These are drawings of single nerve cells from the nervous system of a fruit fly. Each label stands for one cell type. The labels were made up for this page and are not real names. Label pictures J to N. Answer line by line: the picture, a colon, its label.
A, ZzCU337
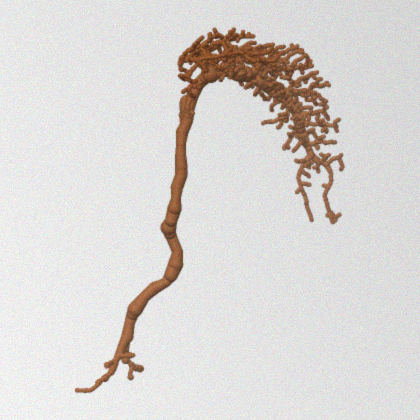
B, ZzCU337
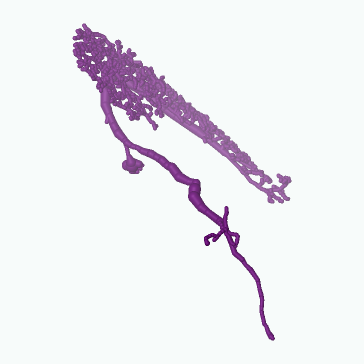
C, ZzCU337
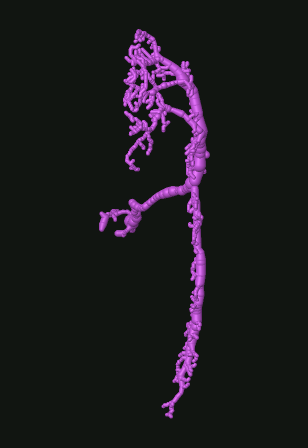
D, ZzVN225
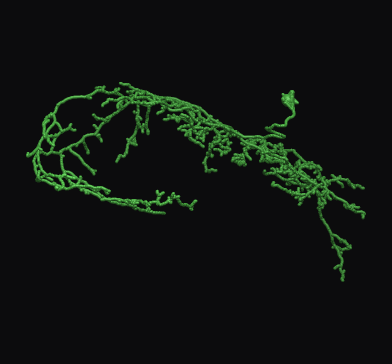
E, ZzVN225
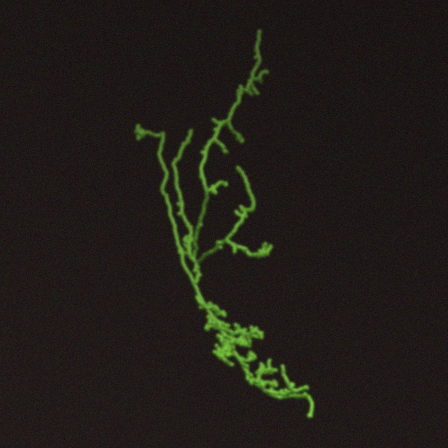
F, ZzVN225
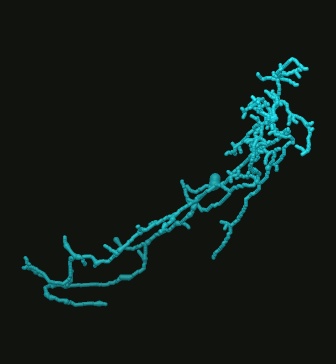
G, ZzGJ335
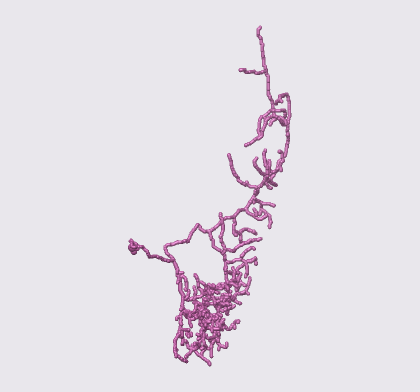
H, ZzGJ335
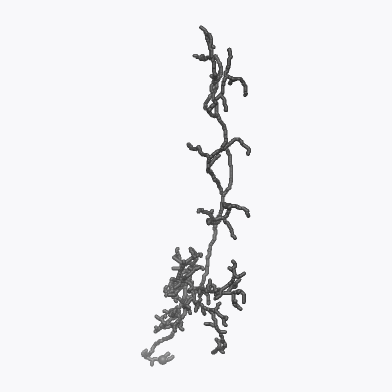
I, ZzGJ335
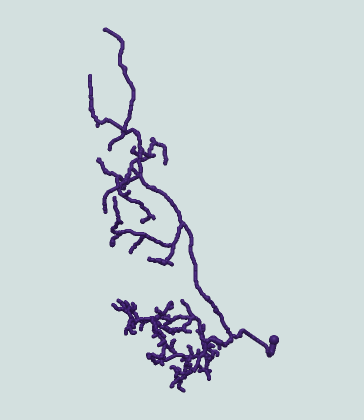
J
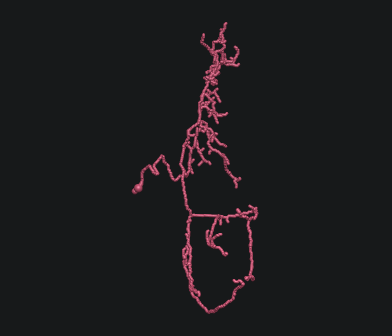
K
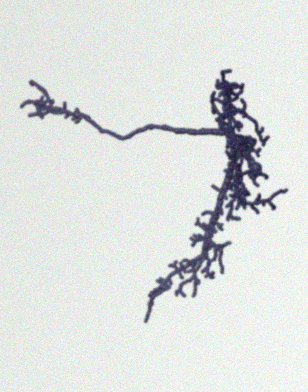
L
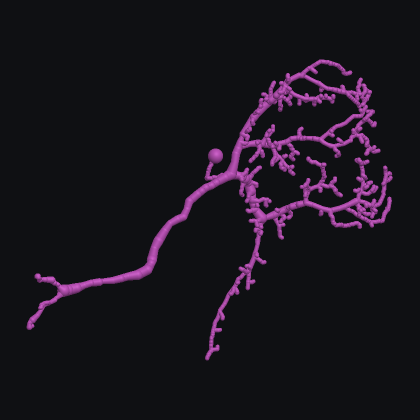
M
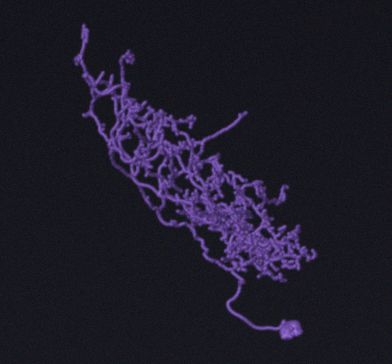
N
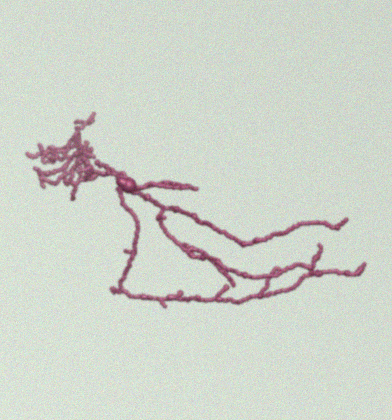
J: ZzVN225
K: ZzCU337
L: ZzCU337
M: ZzGJ335
N: ZzVN225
